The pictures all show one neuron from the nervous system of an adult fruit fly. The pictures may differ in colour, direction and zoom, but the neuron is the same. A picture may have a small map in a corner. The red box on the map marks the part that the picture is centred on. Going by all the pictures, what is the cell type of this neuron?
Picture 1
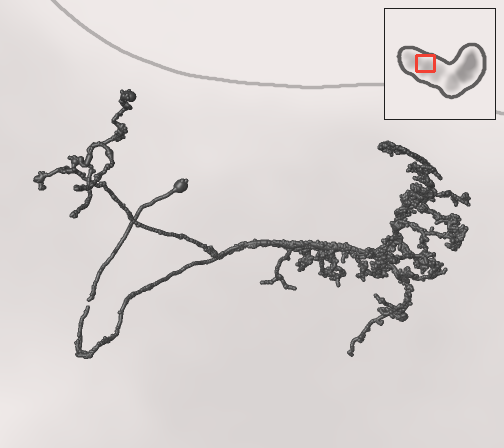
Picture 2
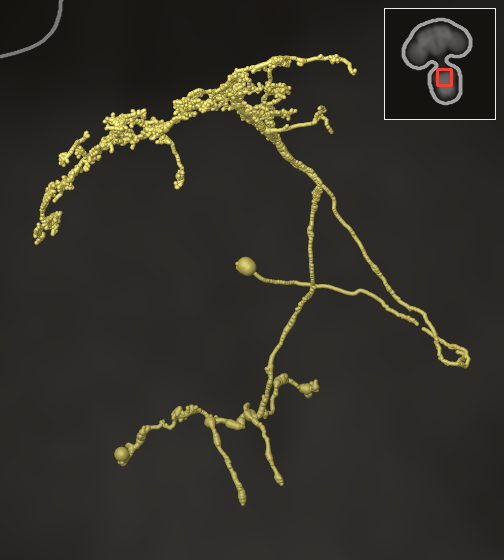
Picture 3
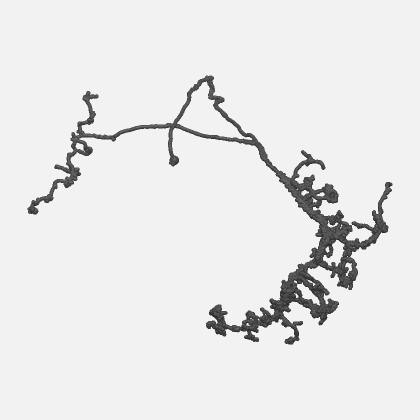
IN11B003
